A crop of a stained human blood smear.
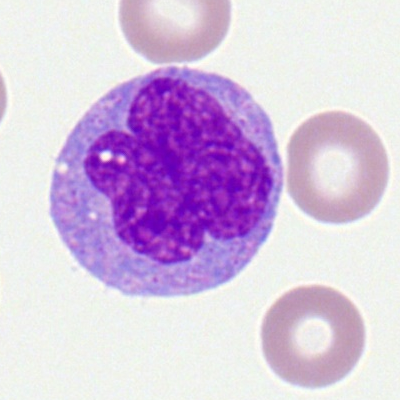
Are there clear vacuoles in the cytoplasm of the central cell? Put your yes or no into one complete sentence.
Yes, what the cytoplasm of this cell holds is one or more clear vacuoles.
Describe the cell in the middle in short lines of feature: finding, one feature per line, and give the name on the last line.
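Outline: round and smooth.
Nucleus: irregular, folded into several lobes.
Cytoplasm: pale grey-blue.
Granules: fine, pinkish-purple, scattered through the cytoplasm.
Name: monocyte.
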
